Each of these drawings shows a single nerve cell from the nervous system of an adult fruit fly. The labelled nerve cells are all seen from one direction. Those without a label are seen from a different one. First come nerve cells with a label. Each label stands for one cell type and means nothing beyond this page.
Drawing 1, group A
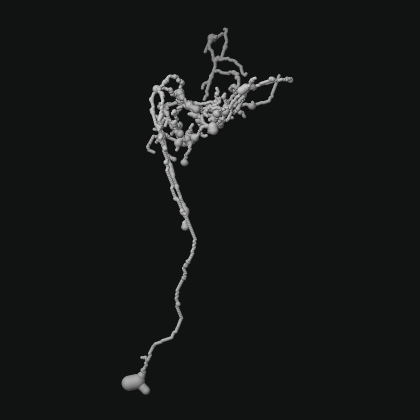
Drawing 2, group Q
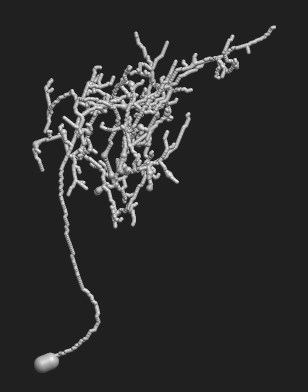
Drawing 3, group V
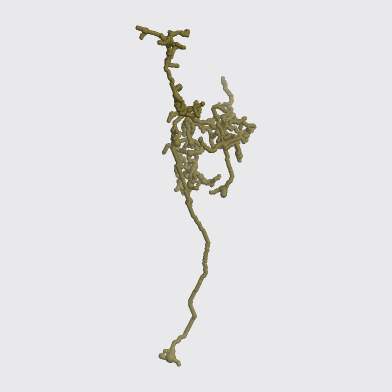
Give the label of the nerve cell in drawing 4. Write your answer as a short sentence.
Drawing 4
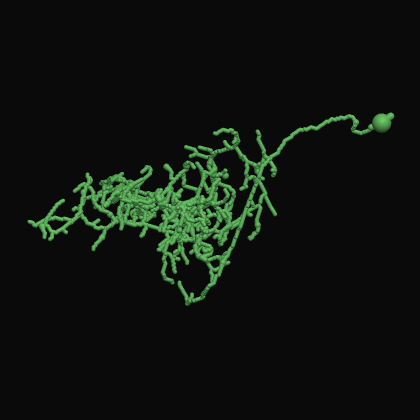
It belongs to group Q.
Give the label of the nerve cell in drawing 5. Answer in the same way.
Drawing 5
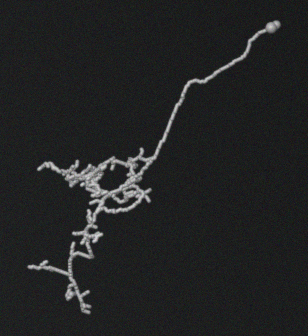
It belongs to group V.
